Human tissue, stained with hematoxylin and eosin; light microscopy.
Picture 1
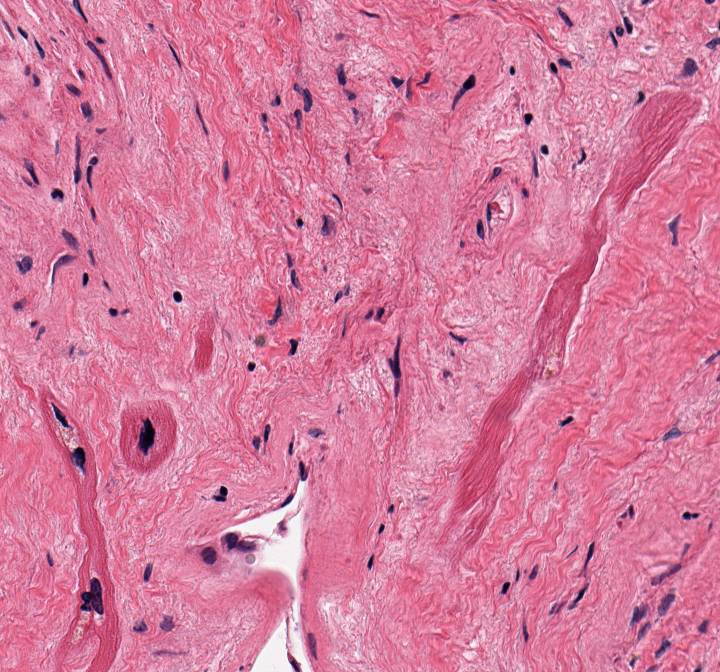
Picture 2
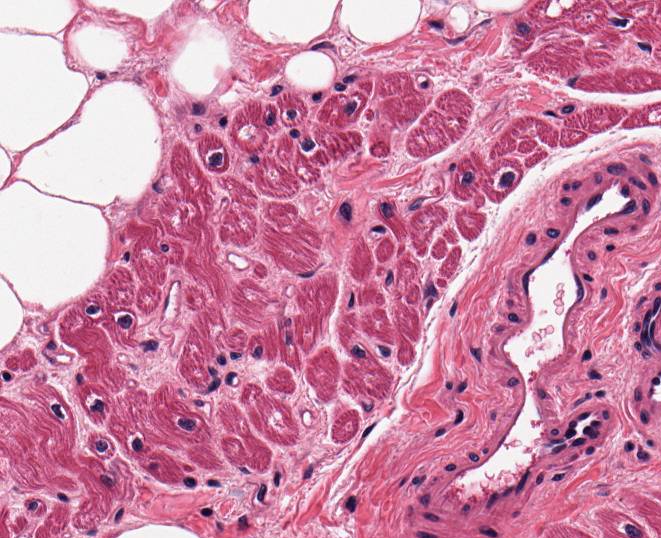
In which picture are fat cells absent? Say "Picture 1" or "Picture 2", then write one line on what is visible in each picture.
Picture 1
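In picture 1: No fat cells are present in the field.
In picture 2: Large adipocytes with empty white interiors and thin walls lie along the upper left edge of the field.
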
